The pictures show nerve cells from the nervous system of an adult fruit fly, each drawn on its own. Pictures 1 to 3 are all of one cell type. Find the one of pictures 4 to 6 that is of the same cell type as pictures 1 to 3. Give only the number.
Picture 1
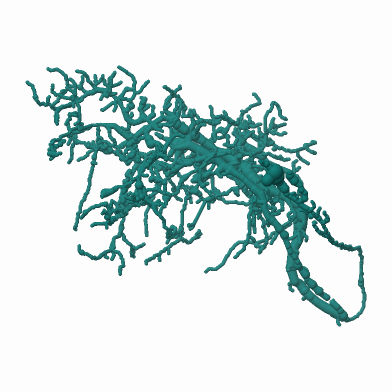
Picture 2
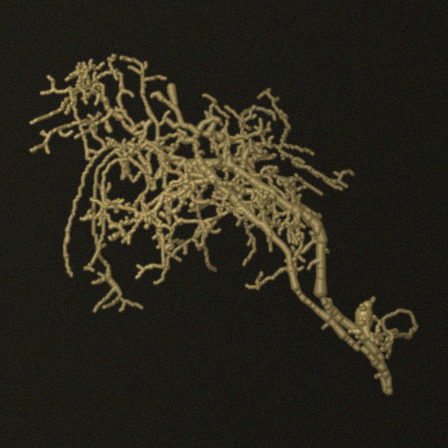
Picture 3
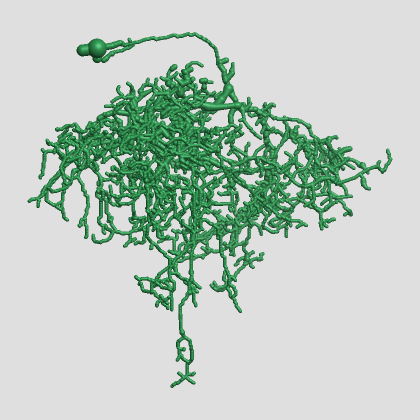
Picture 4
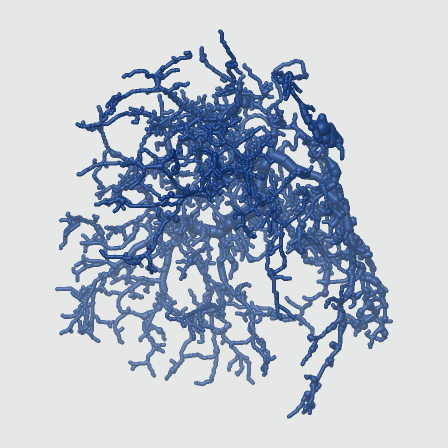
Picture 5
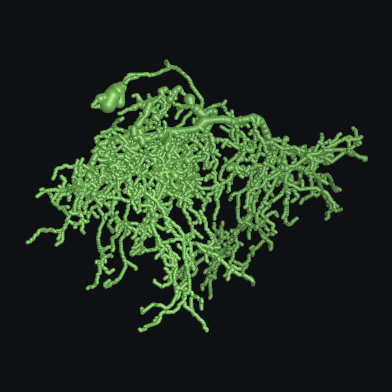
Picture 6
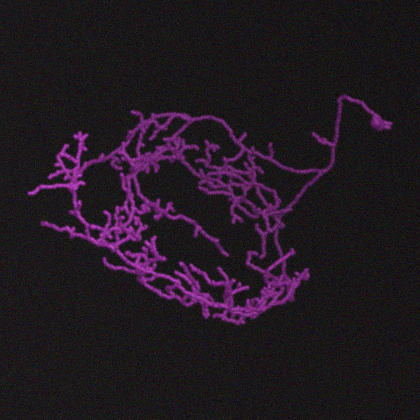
5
